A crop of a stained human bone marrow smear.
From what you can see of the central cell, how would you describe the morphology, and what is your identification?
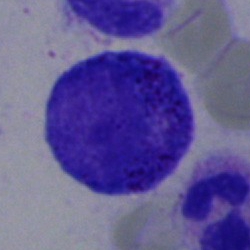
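Most of the dark reddish-purple granules sit along the right side of the cell, while the left part is largely clear of them. I can't make out any clear vacuoles, and the surface has no projections or blebs. That's a promyelocyte.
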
